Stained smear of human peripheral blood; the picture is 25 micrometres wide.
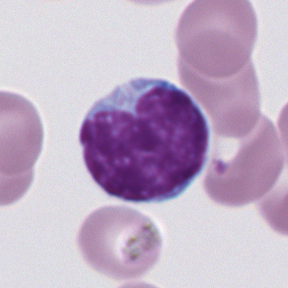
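Typical lymphocyte: nucleated cell at centre, peripheral blood smear. Outline round and smooth; cell about 11 micrometres across. Nucleus fills about 80% of the cell's area, with a shallow notch in its top edge. Cytoplasm pale blue, widest at the upper left.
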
